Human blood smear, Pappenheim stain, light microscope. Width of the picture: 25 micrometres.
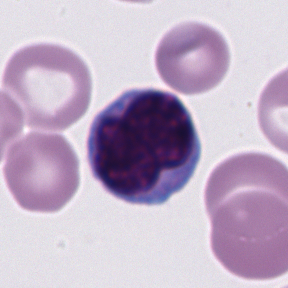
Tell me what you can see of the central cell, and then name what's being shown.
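Cell about 10 micrometres across. Nucleus crossed by a cleft, giving it a two-lobed look. Chromatin dark purple, coarsely clumped. A few small reddish-purple dots scattered over the nucleus. Cytoplasm: thin pale-blue rim around the nucleus. Identification: typical lymphocyte.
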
